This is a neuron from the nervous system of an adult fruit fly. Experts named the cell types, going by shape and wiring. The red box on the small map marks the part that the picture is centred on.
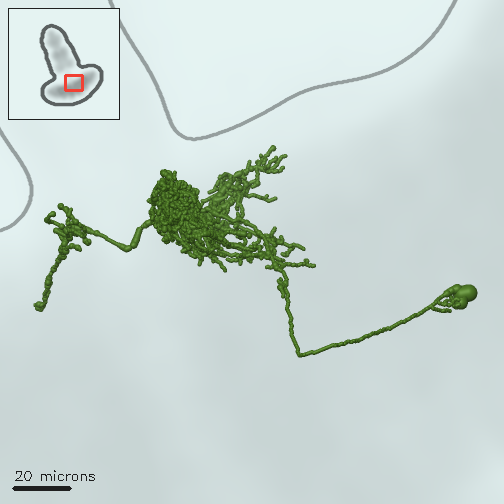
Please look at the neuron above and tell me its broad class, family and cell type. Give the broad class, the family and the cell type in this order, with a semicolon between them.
central-brain intrinsic neuron; hemilineage LB6; GNG327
